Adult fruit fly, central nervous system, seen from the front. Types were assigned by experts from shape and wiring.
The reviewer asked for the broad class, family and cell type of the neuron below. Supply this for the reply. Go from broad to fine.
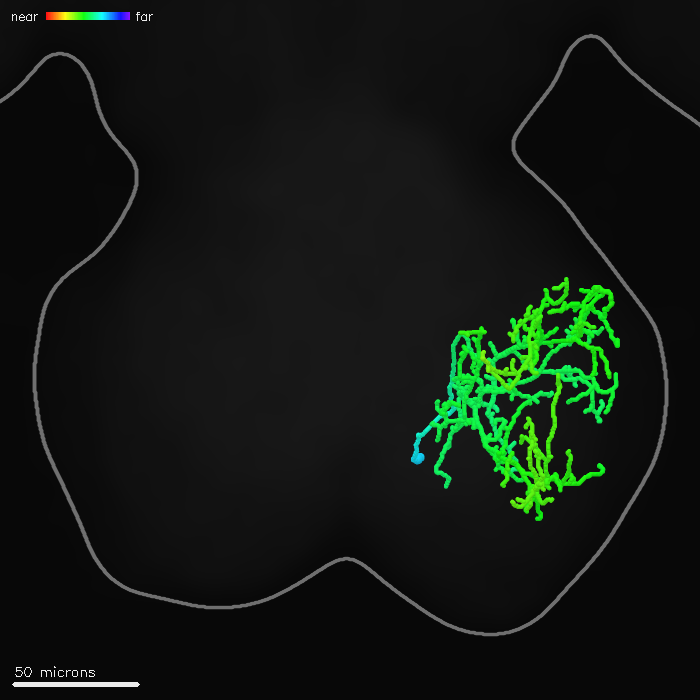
nerve-cord intrinsic neuron; hemilineage 03A; IN03A047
